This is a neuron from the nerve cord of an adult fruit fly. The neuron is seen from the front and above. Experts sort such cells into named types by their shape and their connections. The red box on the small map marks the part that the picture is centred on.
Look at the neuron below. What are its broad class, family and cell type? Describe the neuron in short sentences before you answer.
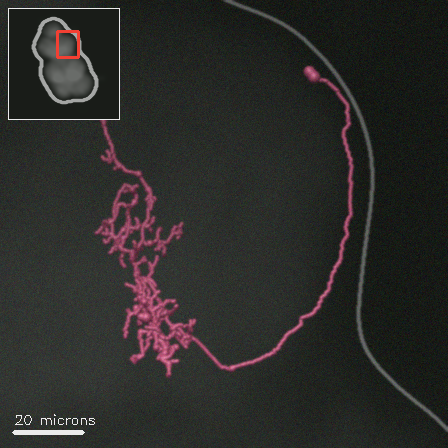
From top to bottom in the picture it spans about 90 microns. The picture shows dozens of branch ends. Its broad class is nerve-cord intrinsic neuron. Its family is hemilineage 09A. Its cell type is IN09A060.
